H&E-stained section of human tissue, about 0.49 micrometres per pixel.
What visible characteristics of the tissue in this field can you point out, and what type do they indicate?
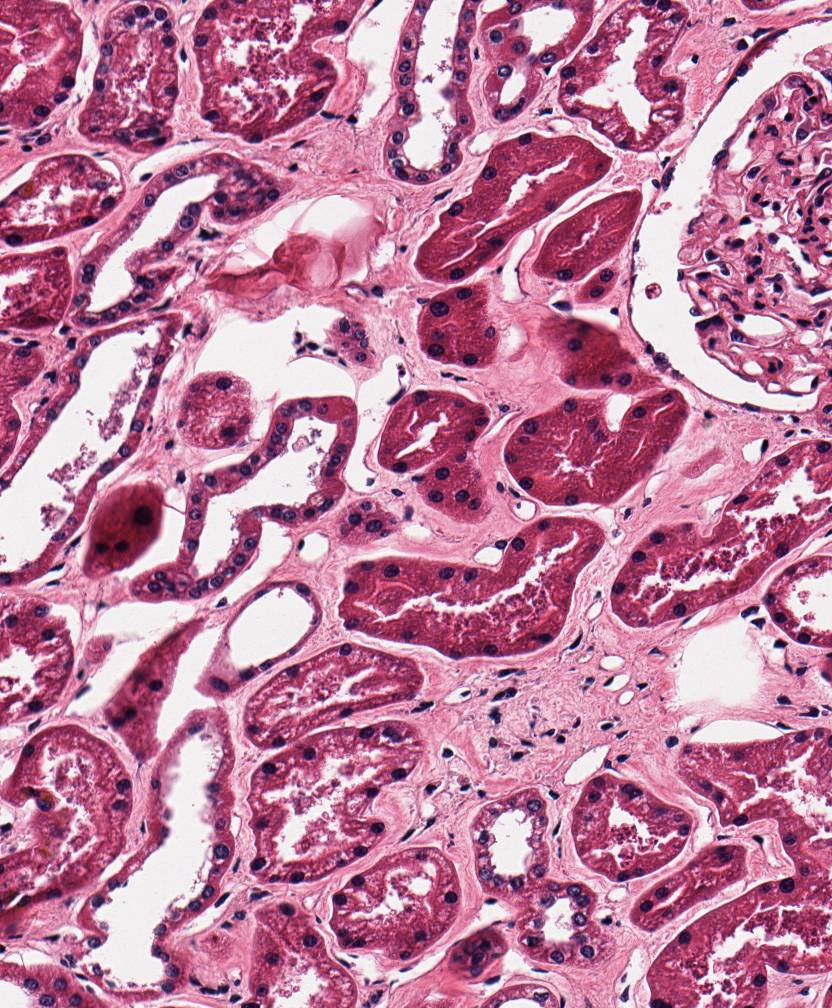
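What packs this field are tubules cut in cross and oblique section, with narrow bands of pink stroma between them. At the upper right edge sits a glomerulus, and a crescent of clear space separates it from its capsule. I find no fat cells anywhere. The tissue is renal cortex.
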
